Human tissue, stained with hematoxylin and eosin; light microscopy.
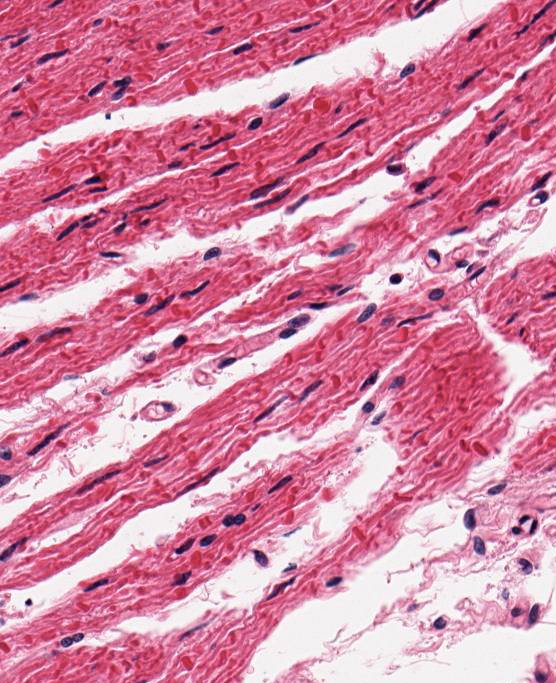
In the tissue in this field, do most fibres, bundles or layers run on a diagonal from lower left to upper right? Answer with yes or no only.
Yes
